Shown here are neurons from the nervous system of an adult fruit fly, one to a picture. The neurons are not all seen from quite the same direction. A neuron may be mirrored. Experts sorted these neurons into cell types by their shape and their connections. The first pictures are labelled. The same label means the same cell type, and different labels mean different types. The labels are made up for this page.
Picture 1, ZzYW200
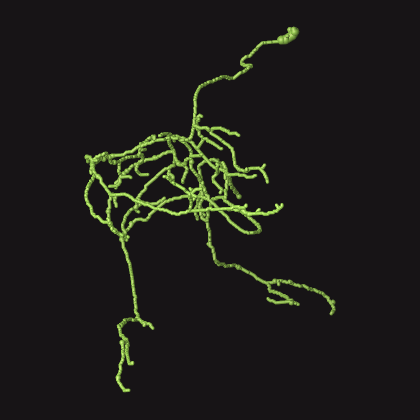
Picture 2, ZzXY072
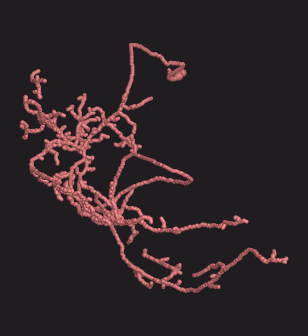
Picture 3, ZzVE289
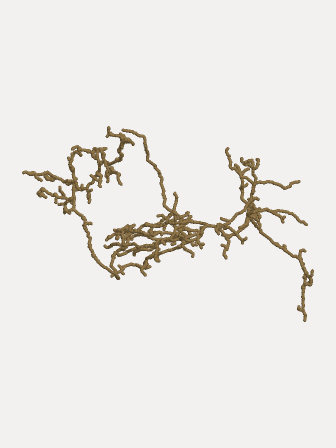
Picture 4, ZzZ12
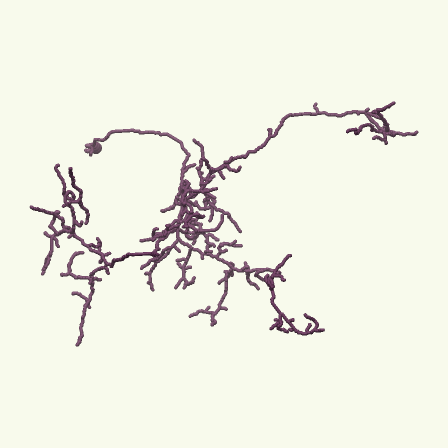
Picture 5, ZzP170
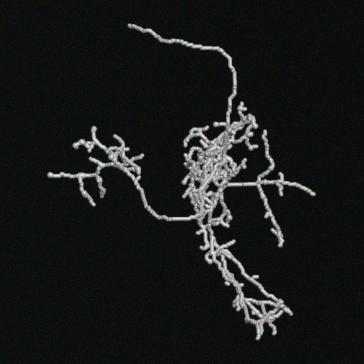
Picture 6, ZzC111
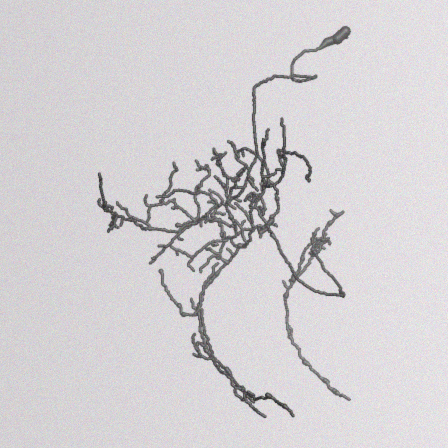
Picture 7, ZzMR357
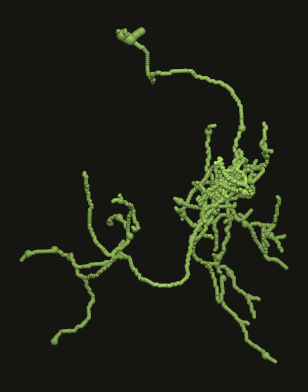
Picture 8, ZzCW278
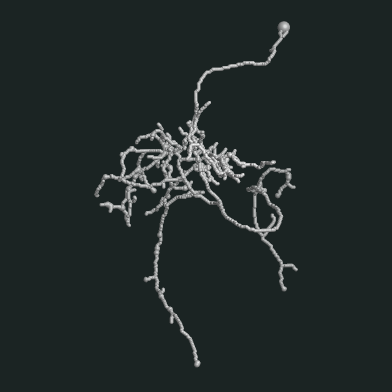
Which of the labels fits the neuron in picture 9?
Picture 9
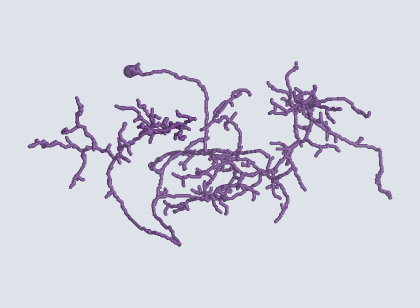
ZzVE289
